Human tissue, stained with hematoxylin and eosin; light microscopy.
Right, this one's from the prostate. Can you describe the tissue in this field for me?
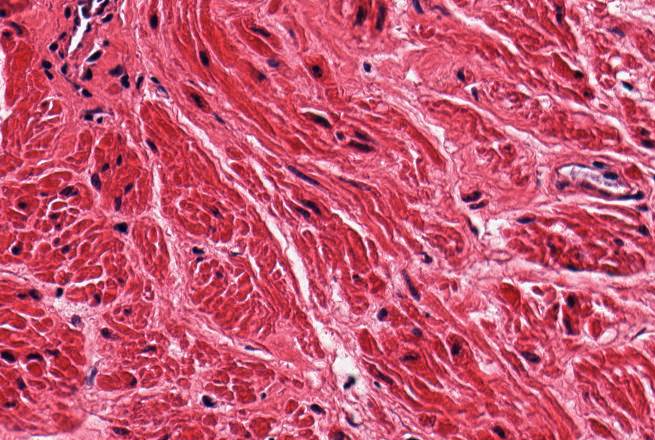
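What fills this field are bundles of muscle fibres running in differing directions, cut lengthwise through the centre and across at the lower left. In the centre, I'd note, those lengthwise fibres slope from upper left down to lower right. As for the nuclei, they lie centrally within the fibres rather than at their edges. And the fibre cytoplasm is deeply eosinophilic, a strong red across the field.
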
